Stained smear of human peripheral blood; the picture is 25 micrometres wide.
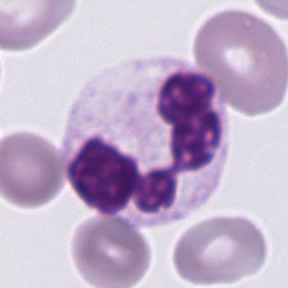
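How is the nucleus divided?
Into four lobes of dark purple, coarsely clumped chromatin, joined in a chain along the right side and bottom, leaving the upper left free.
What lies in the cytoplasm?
Fine lilac granules.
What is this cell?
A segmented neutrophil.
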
